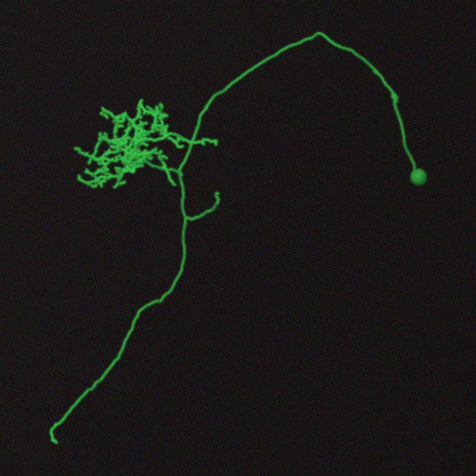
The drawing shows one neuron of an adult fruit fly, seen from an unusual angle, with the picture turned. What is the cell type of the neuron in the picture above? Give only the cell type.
FC1B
